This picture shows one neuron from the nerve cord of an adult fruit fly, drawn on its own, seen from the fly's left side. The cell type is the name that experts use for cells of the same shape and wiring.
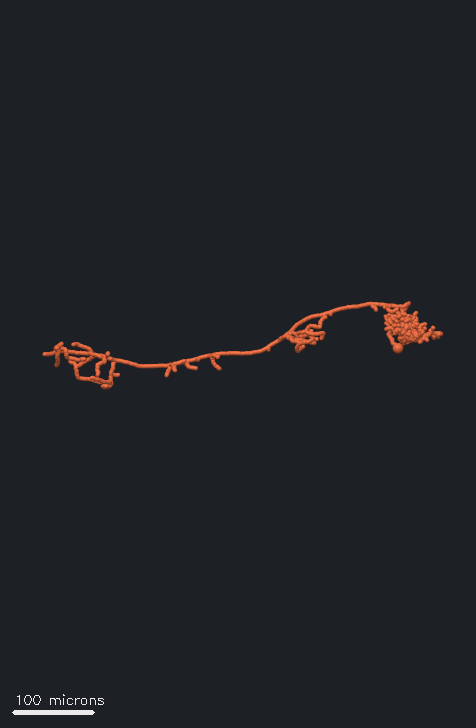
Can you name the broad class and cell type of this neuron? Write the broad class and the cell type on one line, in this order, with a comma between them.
nerve-cord intrinsic neuron, INXXX126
